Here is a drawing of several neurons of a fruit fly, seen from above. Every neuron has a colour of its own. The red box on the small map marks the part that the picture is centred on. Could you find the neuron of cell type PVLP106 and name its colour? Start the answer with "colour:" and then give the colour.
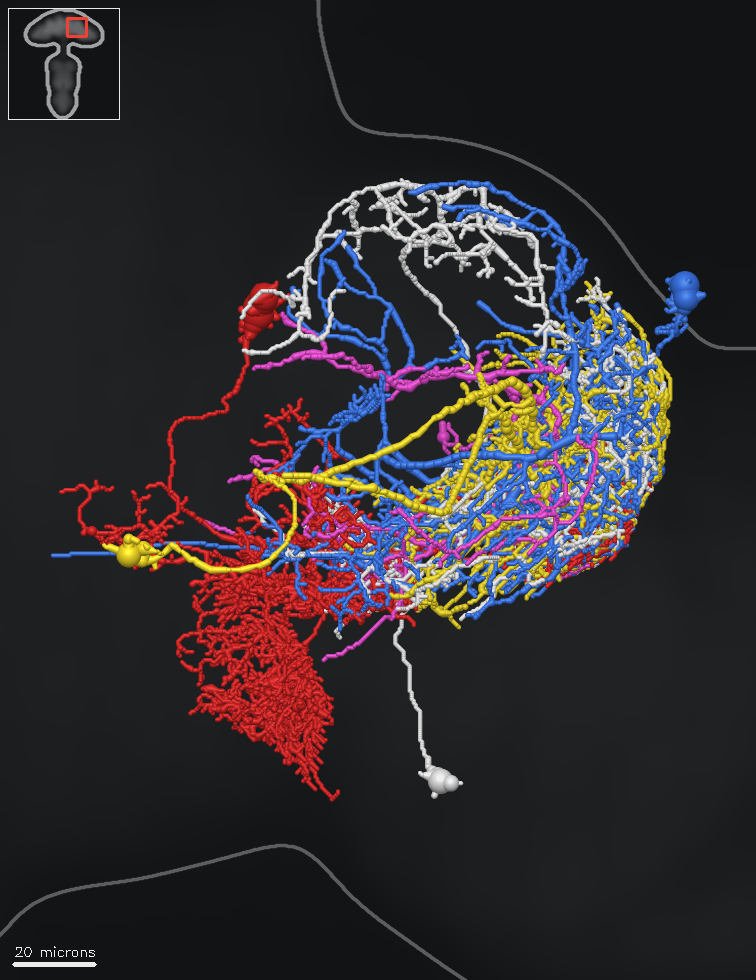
colour: yellow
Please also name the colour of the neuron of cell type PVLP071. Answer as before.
colour: magenta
